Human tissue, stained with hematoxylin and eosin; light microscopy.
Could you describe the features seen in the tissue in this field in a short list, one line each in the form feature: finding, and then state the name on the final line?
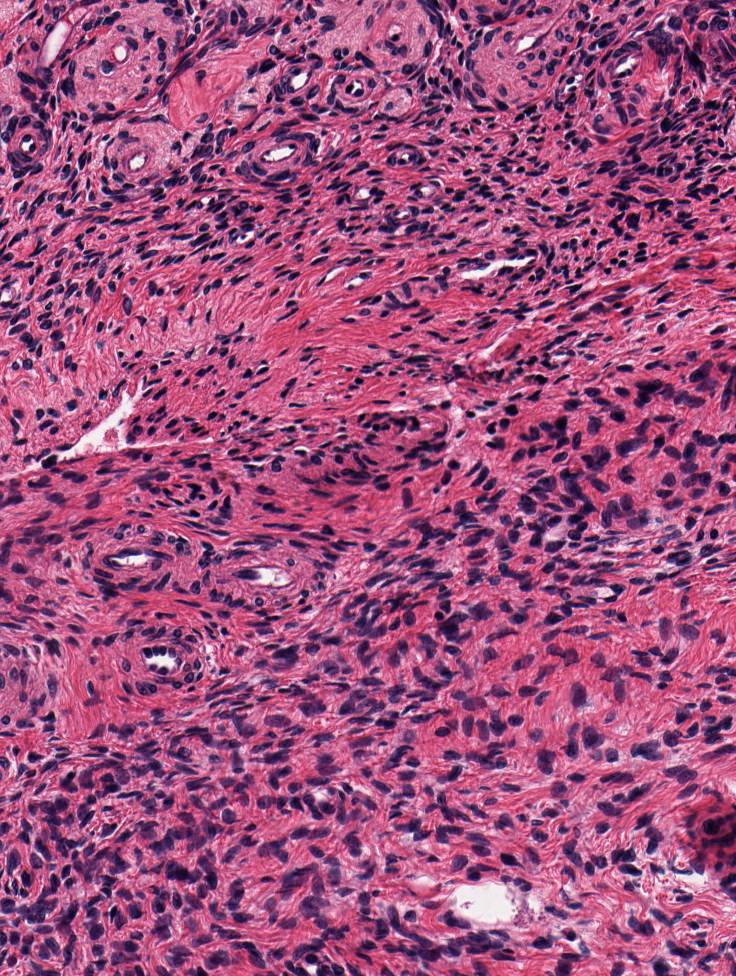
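Density: nuclei more crowded lower right than upper middle
Nuclei: lower right, plump, oval to spindle-shaped, dark
Arrangement: interlacing bundles of spindle cells and collagen, mostly roughly horizontal to oblique
Collagen: pink, wavy, between cells, most conspicuous upper middle
Name: ovary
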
